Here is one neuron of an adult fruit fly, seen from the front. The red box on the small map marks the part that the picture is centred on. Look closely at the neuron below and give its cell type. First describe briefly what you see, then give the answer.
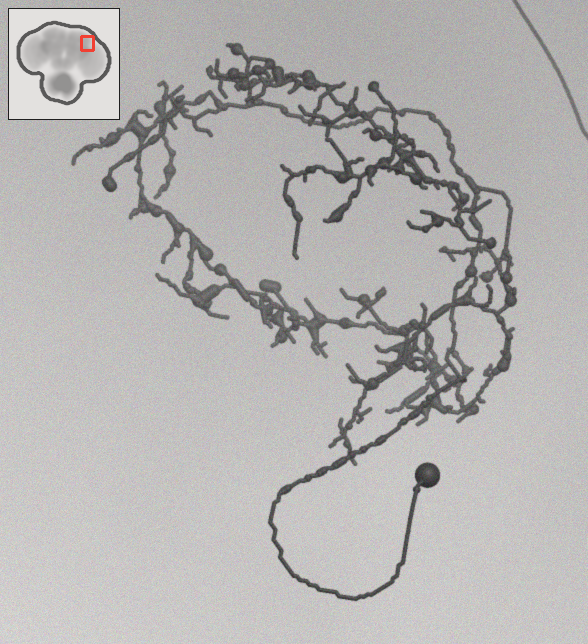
The cell body is at the lower right of the picture. Dozens of branch ends can be seen. Its broad class is central-brain intrinsic neuron. The cell type is CB1619.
